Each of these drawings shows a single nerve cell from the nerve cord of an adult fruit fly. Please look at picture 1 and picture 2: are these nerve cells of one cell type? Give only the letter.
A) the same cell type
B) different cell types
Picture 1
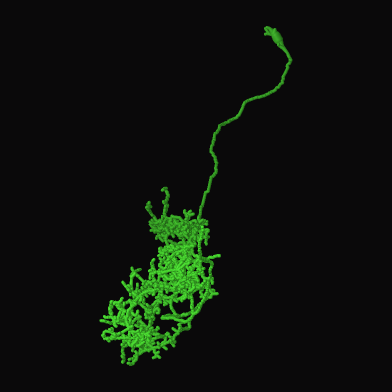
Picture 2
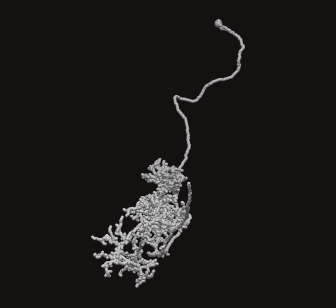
A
